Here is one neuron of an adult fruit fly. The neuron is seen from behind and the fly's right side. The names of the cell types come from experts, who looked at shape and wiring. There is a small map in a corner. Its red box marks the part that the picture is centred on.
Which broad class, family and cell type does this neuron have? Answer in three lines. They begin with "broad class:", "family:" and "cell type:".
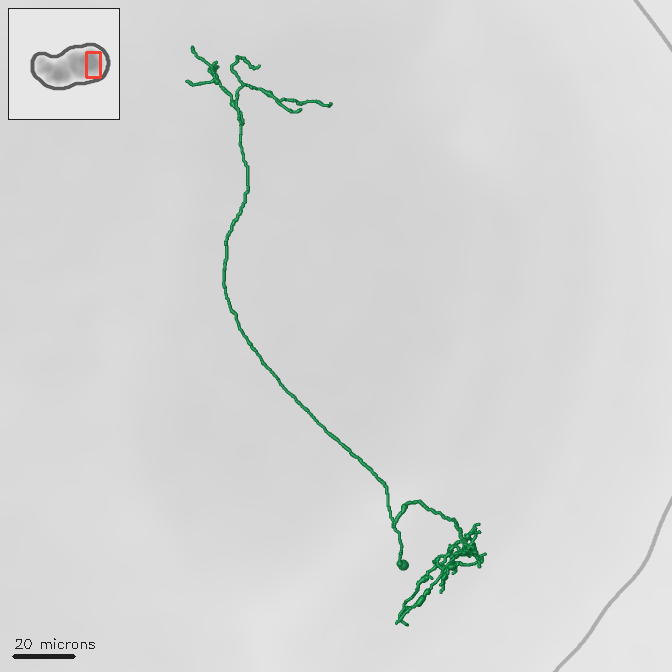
broad class: visual projection neuron
family: MeVP
cell type: MeVP1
